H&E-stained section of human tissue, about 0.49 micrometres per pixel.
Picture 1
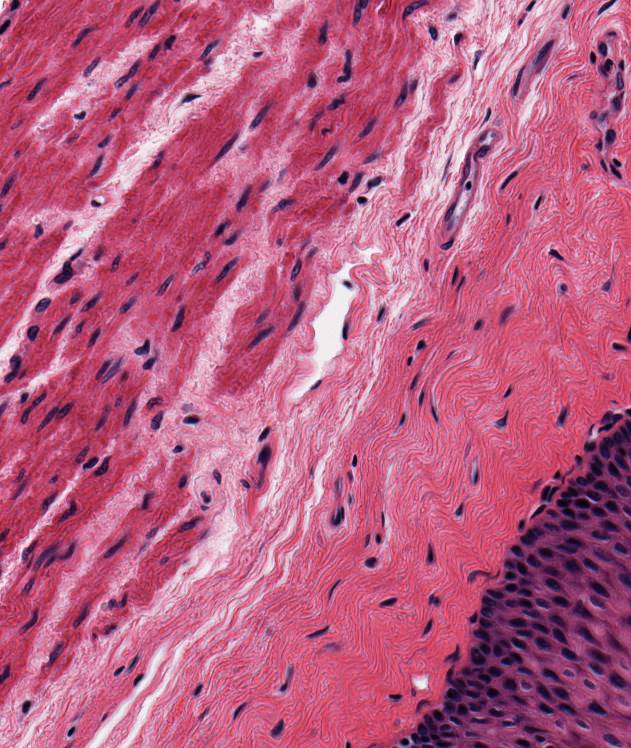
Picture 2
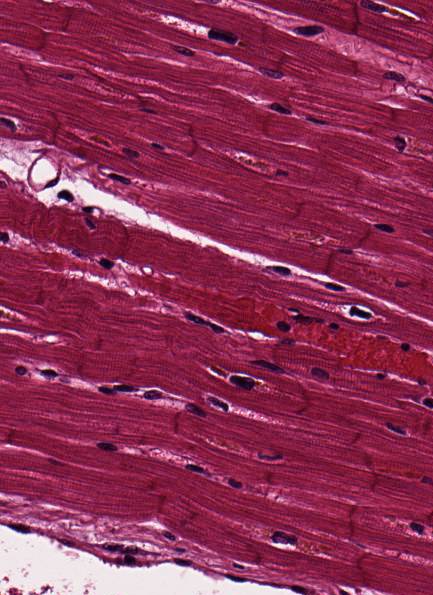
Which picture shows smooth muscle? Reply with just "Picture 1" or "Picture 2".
Picture 1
